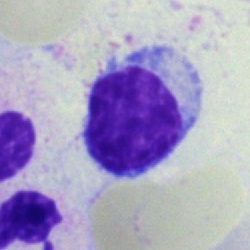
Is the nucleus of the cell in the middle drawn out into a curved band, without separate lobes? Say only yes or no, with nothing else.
No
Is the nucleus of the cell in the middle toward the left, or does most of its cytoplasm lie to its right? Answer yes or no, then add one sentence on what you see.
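Yes. The nucleus fills most of the cell and sits off-centre toward the lower left.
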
